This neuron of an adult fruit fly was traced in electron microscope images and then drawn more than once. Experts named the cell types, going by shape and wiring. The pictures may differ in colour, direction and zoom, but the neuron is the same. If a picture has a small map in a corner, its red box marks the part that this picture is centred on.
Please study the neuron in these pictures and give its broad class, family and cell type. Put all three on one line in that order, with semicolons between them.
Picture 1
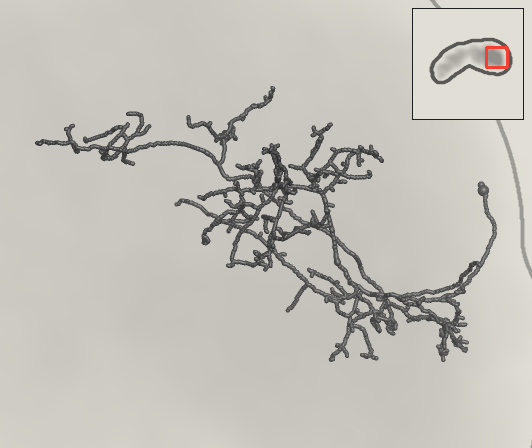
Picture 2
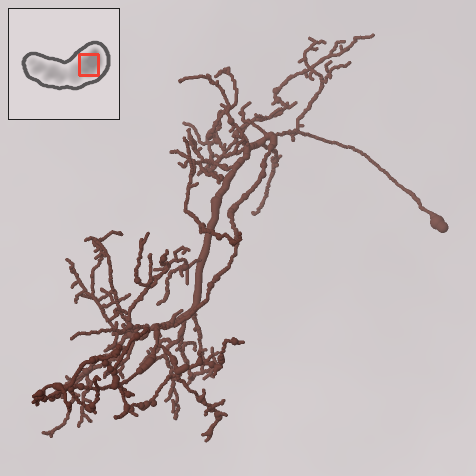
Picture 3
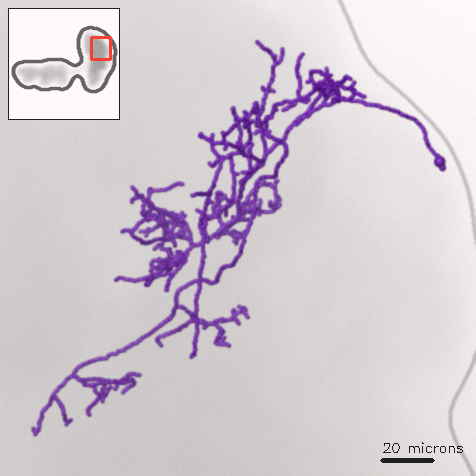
central-brain intrinsic neuron; hemilineage CREa2_ventral; LAL029_a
